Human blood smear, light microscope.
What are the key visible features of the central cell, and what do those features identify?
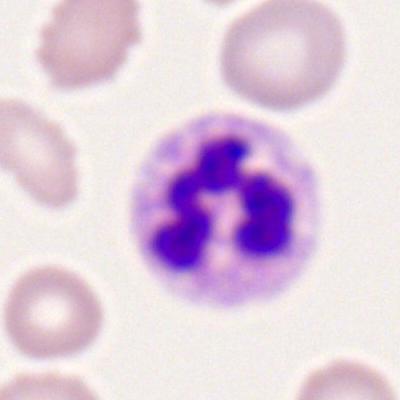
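Round and smooth is how the outline strikes me. The nucleus, though, is split into several separate lobes, and I can find no nucleoli in it. There are fine, faint pinkish granules in the cytoplasm. It is a segmented neutrophil.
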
